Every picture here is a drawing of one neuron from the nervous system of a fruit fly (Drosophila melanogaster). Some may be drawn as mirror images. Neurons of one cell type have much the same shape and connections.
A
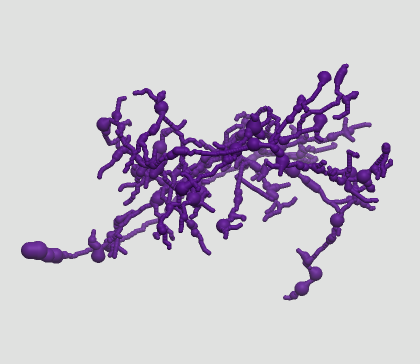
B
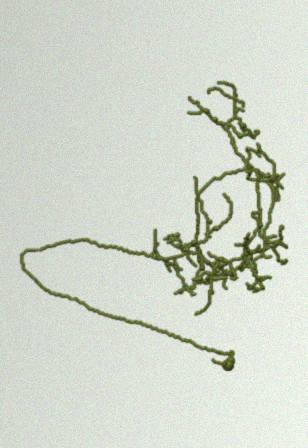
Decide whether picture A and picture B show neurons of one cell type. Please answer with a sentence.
They are of the same cell type.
